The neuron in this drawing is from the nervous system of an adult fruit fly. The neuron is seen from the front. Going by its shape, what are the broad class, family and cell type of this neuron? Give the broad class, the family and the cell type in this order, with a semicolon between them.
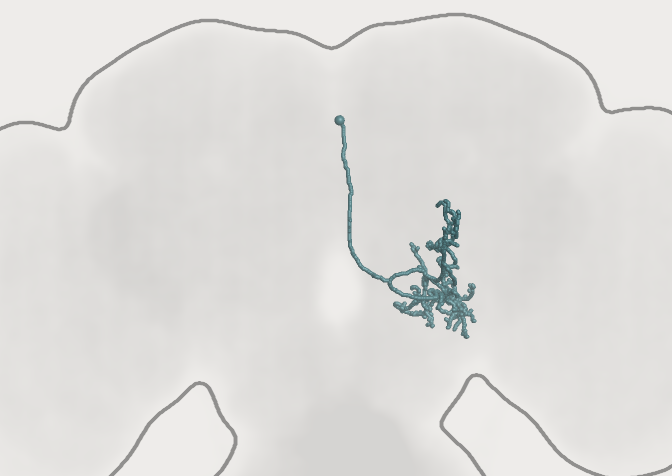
central-brain intrinsic neuron; hemilineage DM1_antero_ventral; WED096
